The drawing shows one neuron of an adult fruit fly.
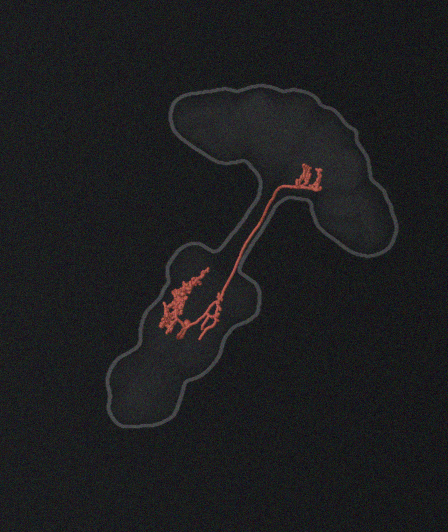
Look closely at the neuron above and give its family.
hemilineage 06B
